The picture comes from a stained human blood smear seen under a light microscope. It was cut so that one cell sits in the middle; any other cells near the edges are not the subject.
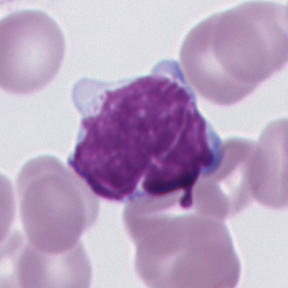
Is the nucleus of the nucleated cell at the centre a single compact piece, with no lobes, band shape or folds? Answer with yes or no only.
No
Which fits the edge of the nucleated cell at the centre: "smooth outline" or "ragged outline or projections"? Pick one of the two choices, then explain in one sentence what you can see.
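Ragged outline or projections. Pale cytoplasmic projections stick out at the upper left and upper right of the cell.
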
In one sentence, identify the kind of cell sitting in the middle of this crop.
Standing at the centre of this crop is a large granular lymphocyte.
